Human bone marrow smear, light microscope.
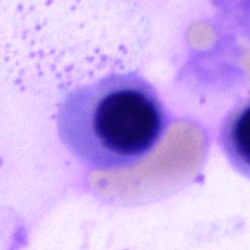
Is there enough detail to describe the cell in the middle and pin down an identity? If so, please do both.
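Edge smooth, no surface projections. Nucleus off-centre, toward the right side. Chromatin uniformly very dark purple. Cytoplasm blue. Cell is an erythroblast.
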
